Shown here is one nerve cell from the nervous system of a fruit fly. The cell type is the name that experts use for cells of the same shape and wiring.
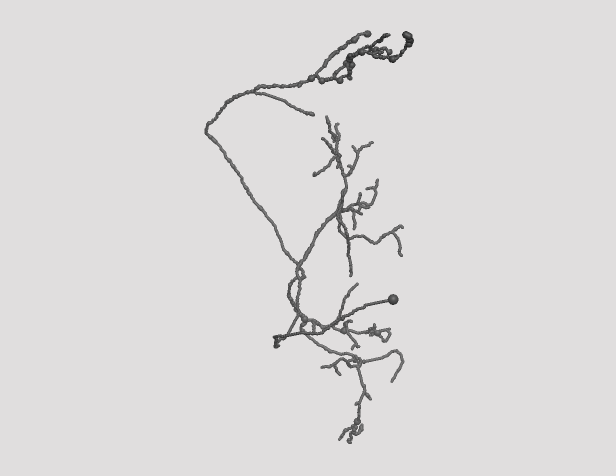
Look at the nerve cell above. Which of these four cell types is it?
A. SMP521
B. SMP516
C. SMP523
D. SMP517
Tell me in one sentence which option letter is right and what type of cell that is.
Option C lists SMP523, and that is the cell type of the neuron.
